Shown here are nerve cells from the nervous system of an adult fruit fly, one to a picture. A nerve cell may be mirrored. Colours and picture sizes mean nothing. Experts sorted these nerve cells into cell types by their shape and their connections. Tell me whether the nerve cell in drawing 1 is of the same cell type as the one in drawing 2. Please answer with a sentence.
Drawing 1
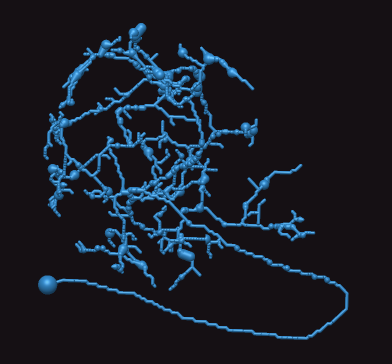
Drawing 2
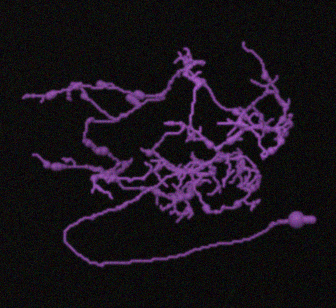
They are of the same cell type.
